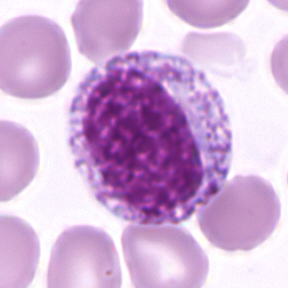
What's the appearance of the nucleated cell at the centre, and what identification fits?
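The nucleus is displaced to the left, so the cytoplasm forms a wider band on the right. Its chromatin is coarse and clumped, darker patches separated by paler spaces. Nucleoli are not visible, and the cytoplasm contains no vacuoles. The cell is a myelocyte.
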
